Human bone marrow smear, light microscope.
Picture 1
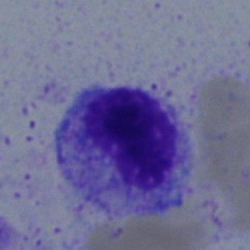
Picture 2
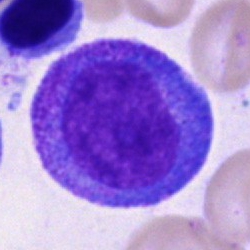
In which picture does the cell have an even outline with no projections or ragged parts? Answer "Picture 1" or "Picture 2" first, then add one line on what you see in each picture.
Picture 2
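What picture 1 shows: The cell is roughly round with a ragged, uneven edge.
What picture 2 shows: The cell outline is round and smooth, without surface projections.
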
